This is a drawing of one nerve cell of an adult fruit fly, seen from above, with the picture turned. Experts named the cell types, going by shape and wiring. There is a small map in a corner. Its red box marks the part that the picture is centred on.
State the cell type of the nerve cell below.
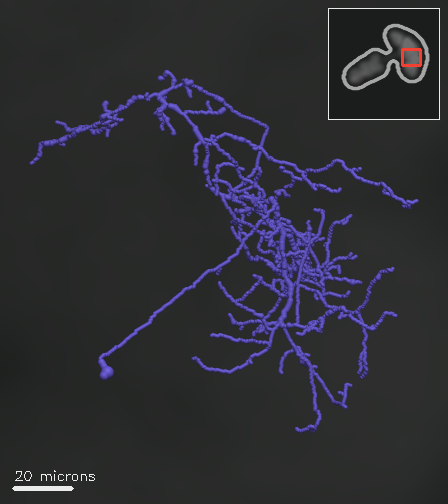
PVLP202m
